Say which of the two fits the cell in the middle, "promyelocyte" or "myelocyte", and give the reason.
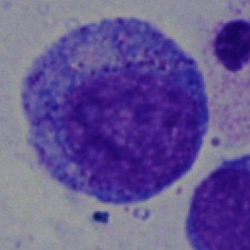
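This cell is a promyelocyte.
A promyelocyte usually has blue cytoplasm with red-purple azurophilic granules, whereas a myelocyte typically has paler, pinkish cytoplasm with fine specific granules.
Here the cytoplasm is bluish-purple, widest on the upper-left side of the nucleus, and carries scattered dark purple granules. The chromatin appears finely stippled rather than coarsely clumped.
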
